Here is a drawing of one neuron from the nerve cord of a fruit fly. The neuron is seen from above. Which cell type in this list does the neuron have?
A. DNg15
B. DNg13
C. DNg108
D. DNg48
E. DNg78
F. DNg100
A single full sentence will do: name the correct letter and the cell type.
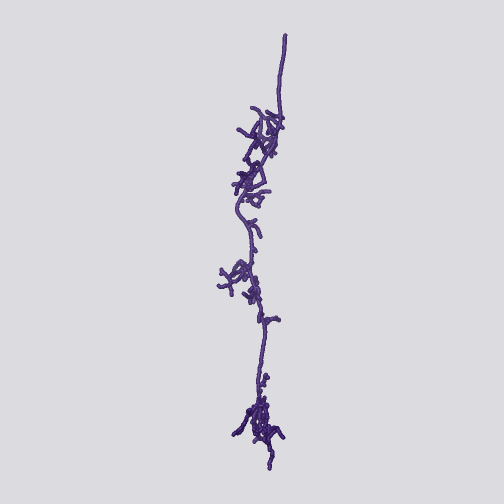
Identified by cell type, the neuron is DNg13 from option B.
